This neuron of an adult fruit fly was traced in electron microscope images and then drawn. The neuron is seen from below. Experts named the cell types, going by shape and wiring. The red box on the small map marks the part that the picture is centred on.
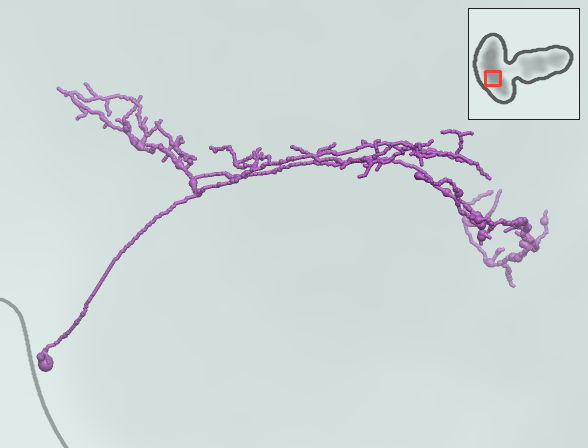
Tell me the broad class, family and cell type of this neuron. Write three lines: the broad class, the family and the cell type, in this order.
central-brain intrinsic neuron
hemilineage LALa1_posterior
WEDPN17_c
